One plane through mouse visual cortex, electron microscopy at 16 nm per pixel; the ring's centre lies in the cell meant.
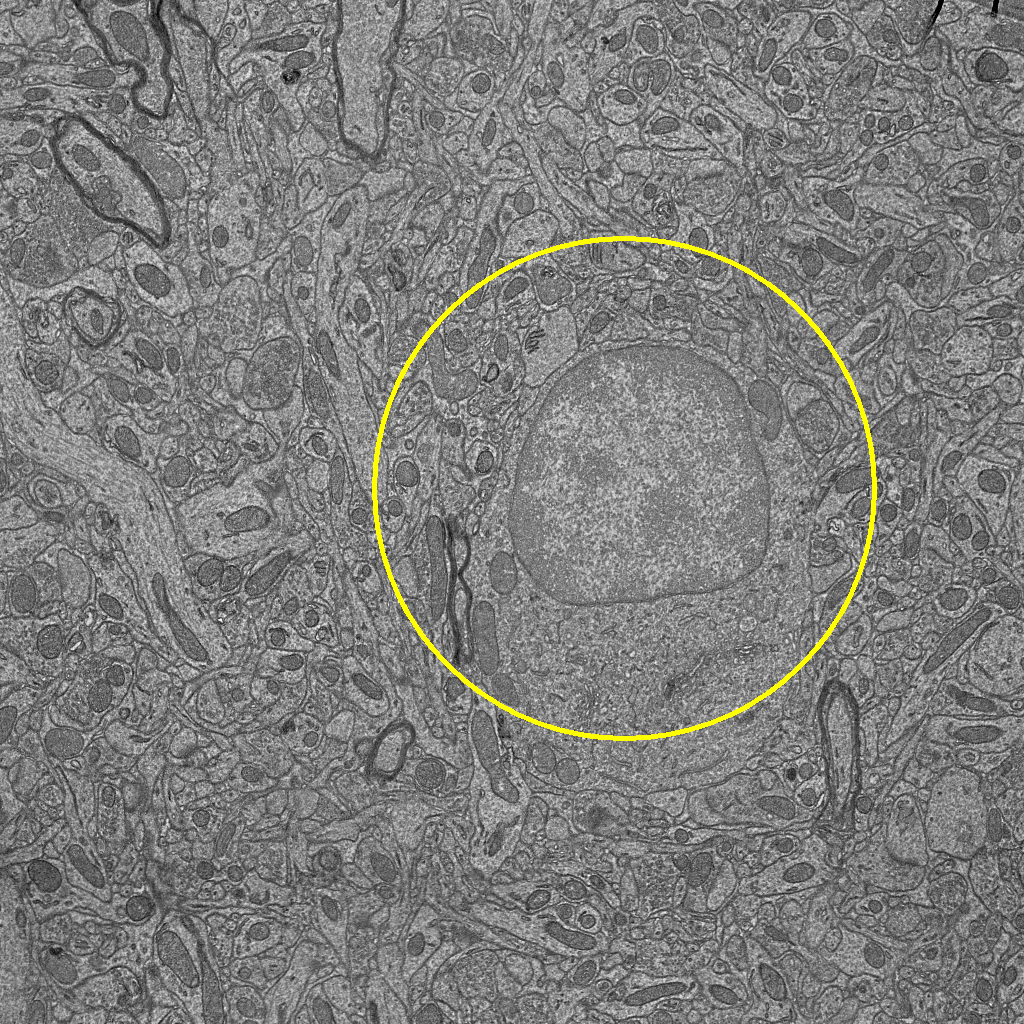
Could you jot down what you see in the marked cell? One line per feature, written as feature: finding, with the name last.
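Nucleus: rounded, though the lower edge looks flatter.
Position: the whole nucleus sits inside the ring.
Envelope: runs smoothly, no deep infoldings.
Neighbour: a dark myelinated fibre running vertically along the left side of the cell body.
Name: oligodendrocyte.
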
